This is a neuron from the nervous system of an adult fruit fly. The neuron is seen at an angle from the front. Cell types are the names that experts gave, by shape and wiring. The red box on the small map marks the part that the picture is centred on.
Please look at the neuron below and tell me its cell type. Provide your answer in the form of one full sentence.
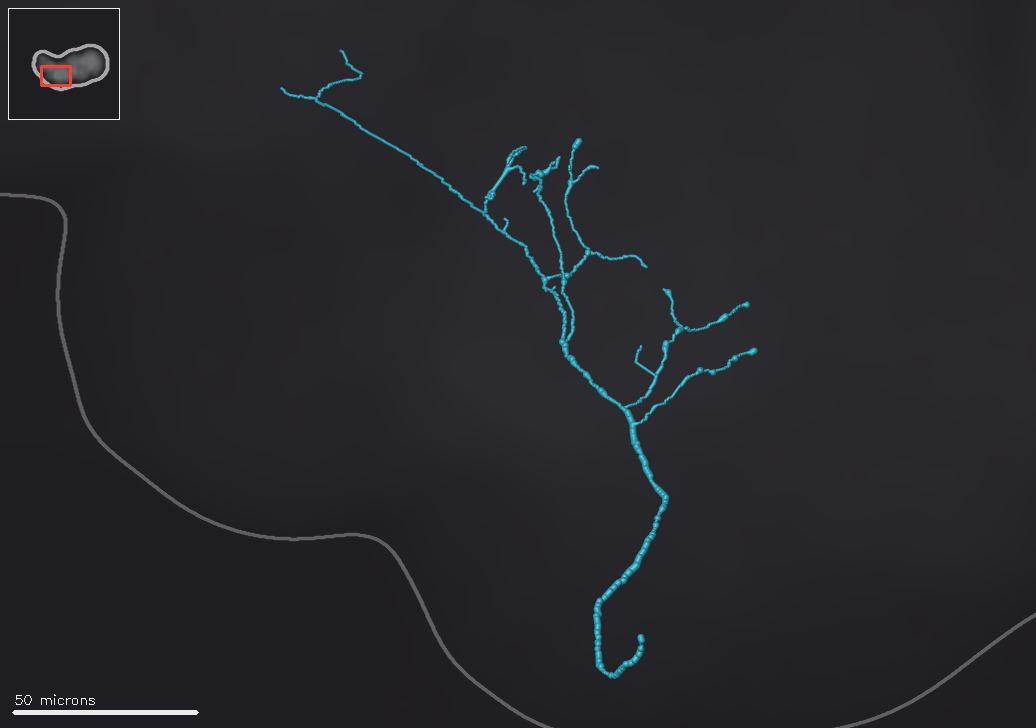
Under the cell type SNpp17 falls this neuron.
